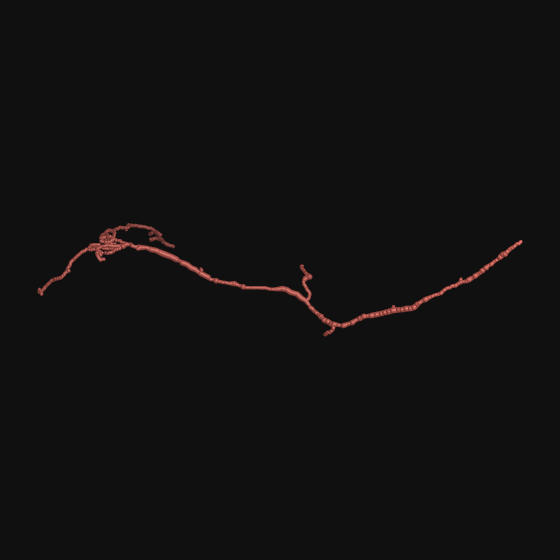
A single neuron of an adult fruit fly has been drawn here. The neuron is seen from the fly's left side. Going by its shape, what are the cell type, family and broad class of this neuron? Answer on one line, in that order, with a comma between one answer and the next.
SNpp24, class mechanosensory proprioceptive, sensory neuron entering the nerve cord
